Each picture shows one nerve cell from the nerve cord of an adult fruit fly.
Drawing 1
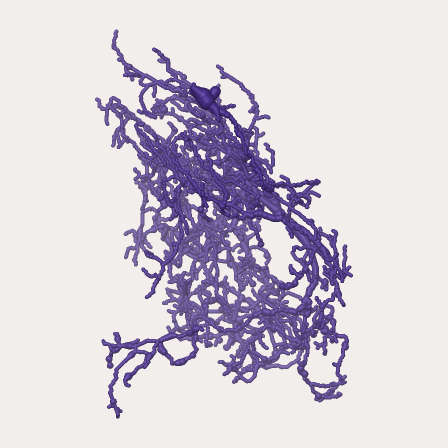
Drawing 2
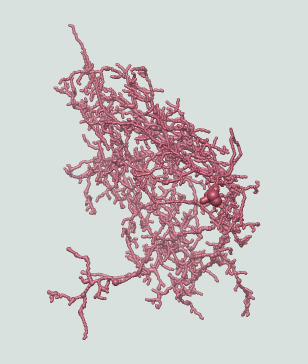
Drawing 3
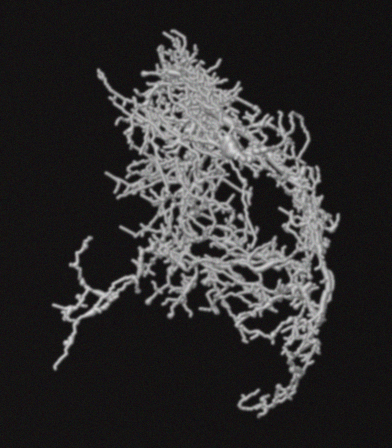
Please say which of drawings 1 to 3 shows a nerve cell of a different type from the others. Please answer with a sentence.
Drawing 3 shows a nerve cell of another cell type.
